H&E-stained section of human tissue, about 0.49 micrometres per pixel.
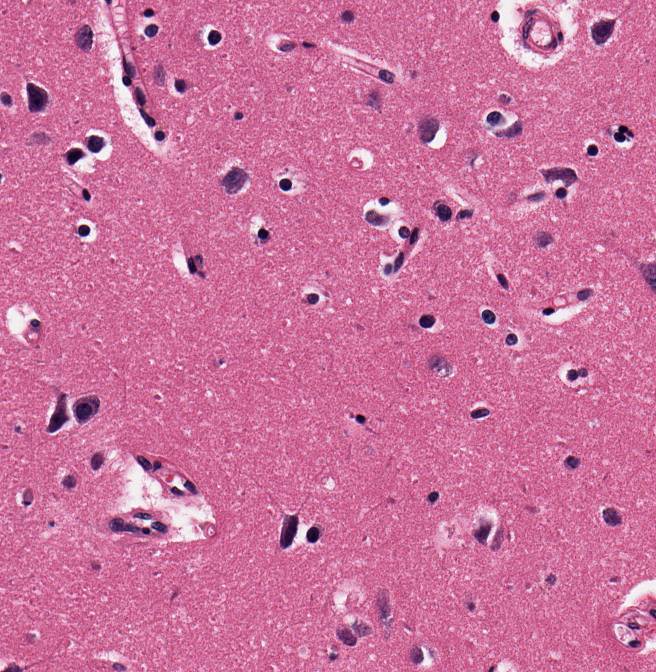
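Cerebral cortex. Note the finely granular pink matrix filling the whole field, cells lying singly or in small groups. Most are small: round, dark-staining nuclei, little visible cytoplasm. Many sit in clear empty halos parting them from the matrix. Upper left, a thin vessel with elongated nuclei in its wall runs obliquely down from the top edge.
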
